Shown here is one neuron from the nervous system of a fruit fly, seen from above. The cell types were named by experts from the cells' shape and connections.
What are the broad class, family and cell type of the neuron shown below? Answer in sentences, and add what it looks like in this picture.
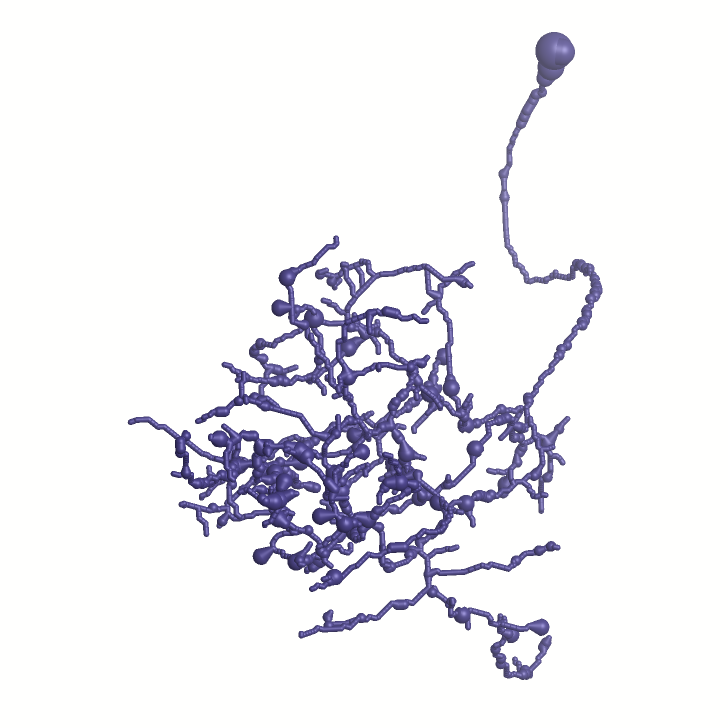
Its broad class is central-brain intrinsic neuron. The family is hemilineage SLPal3_and_SLPal4_dorsal. The cell type is CB4120. The cell body is at the upper right of the picture. The picture shows dozens of branch ends.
